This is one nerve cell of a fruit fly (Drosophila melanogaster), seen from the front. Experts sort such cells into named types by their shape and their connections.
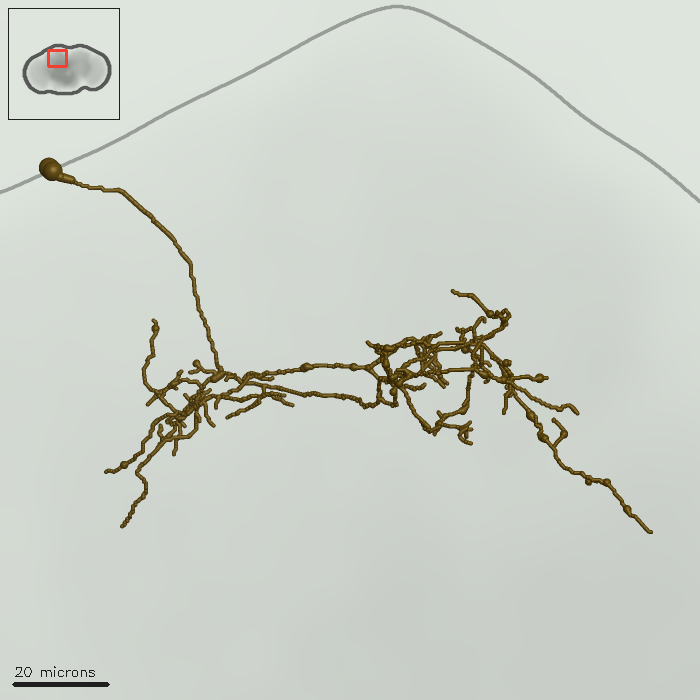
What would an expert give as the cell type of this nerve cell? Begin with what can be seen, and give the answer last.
The cell body can be seen at the upper left of the picture. By the scale bar it is about 130 microns wide in this view. Dozens of branch ends can be seen. Its broad class is central-brain intrinsic neuron. The cell type is CB2787.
